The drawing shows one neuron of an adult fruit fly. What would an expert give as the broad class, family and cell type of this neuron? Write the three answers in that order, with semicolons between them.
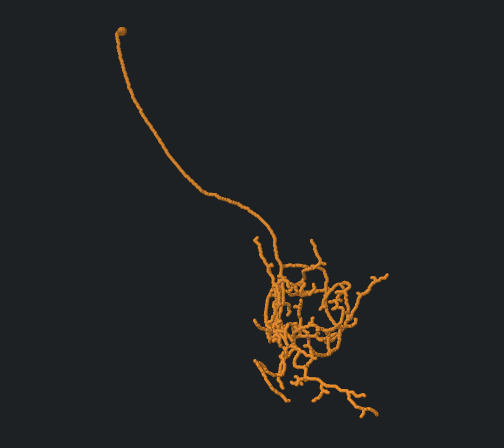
central-brain intrinsic neuron; hemilineage LHl4_posterior; CB3734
